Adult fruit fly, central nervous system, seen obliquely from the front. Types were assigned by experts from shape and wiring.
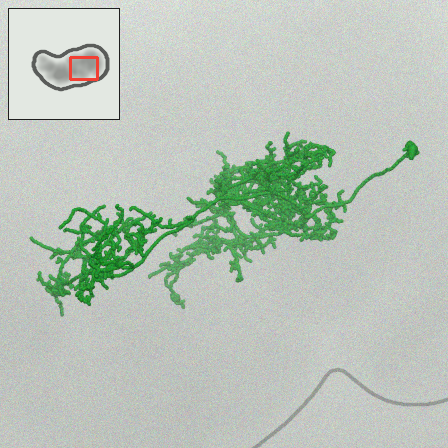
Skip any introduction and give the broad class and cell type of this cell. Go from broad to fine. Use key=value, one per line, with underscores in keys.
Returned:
broad_class=central-brain intrinsic neuron
cell_type=LAL124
